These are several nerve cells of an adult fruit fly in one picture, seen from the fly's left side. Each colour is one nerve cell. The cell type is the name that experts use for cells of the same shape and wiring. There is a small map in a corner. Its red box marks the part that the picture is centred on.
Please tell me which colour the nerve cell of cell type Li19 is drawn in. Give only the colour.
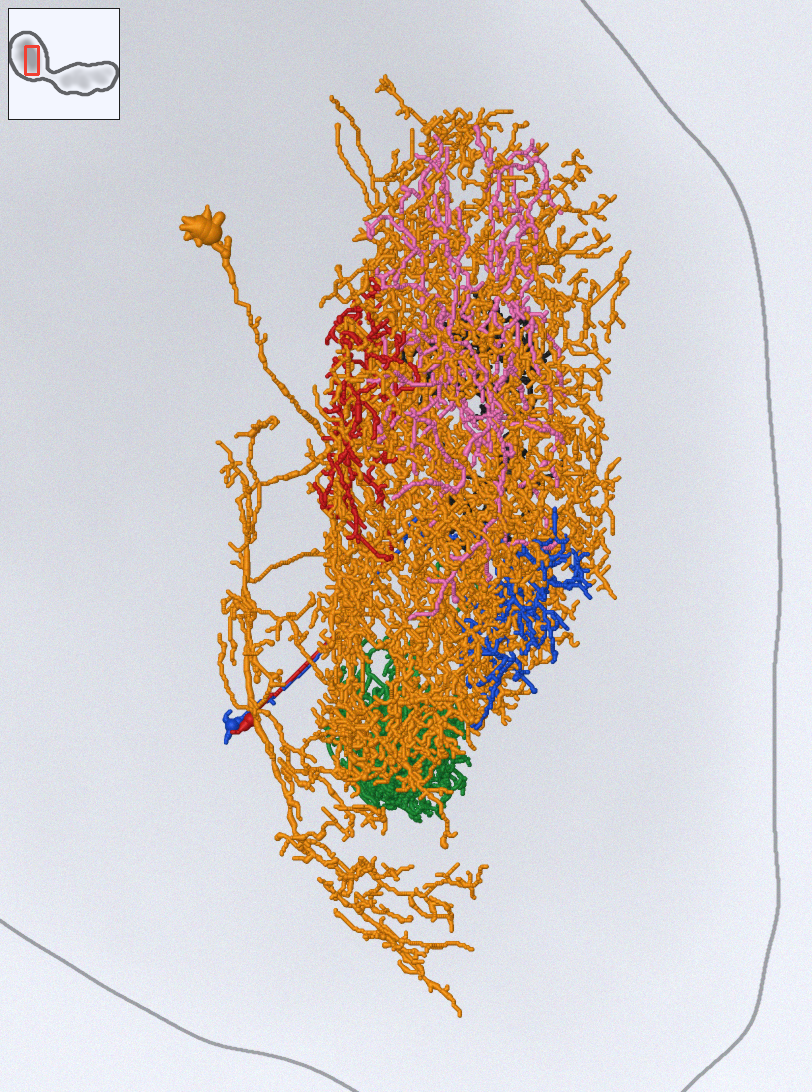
pink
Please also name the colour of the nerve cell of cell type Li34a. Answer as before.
red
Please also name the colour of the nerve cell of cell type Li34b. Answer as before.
blue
